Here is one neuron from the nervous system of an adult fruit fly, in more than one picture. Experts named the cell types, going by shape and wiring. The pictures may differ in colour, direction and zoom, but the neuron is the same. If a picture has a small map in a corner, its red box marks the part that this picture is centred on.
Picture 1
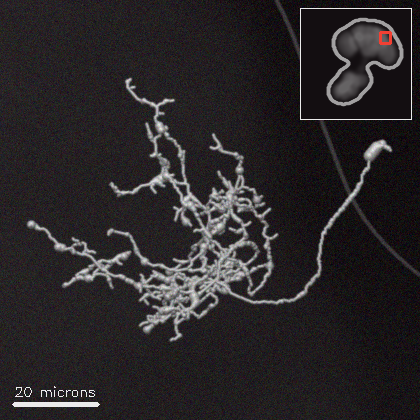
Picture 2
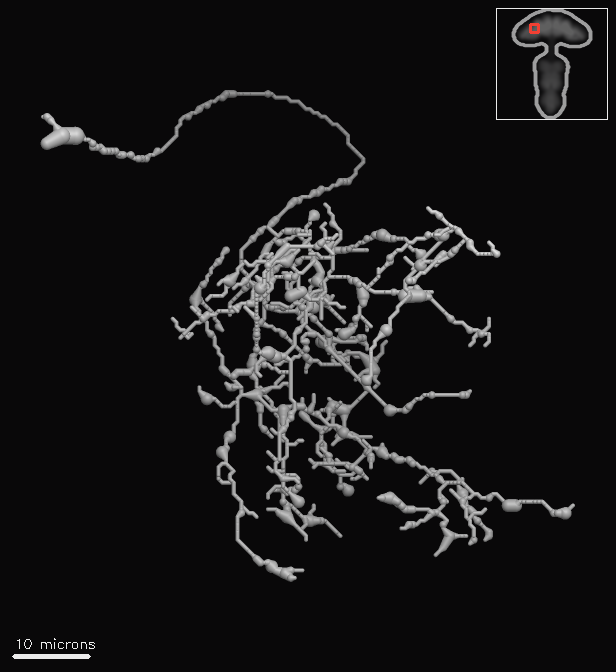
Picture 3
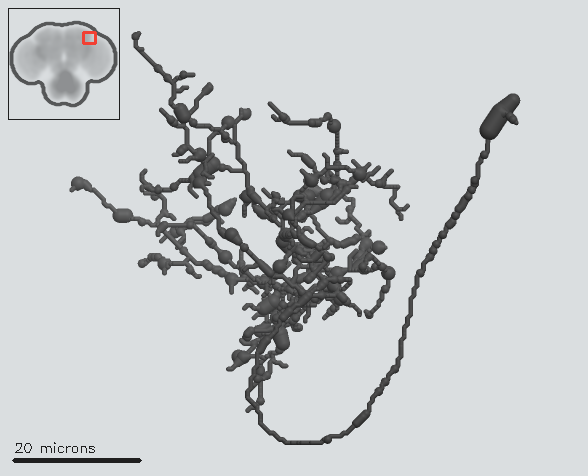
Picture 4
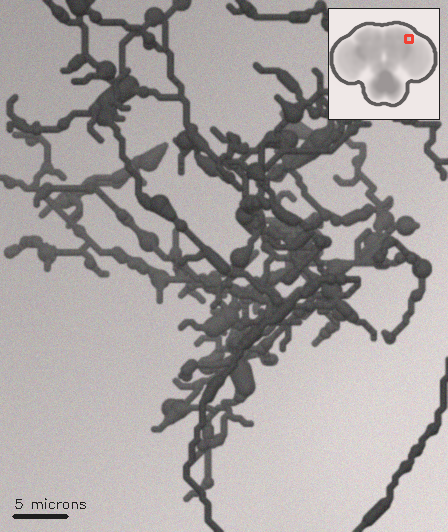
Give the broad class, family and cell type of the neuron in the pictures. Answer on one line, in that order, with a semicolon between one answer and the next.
central-brain intrinsic neuron; hemilineage LHl4_dorsal; CB2831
